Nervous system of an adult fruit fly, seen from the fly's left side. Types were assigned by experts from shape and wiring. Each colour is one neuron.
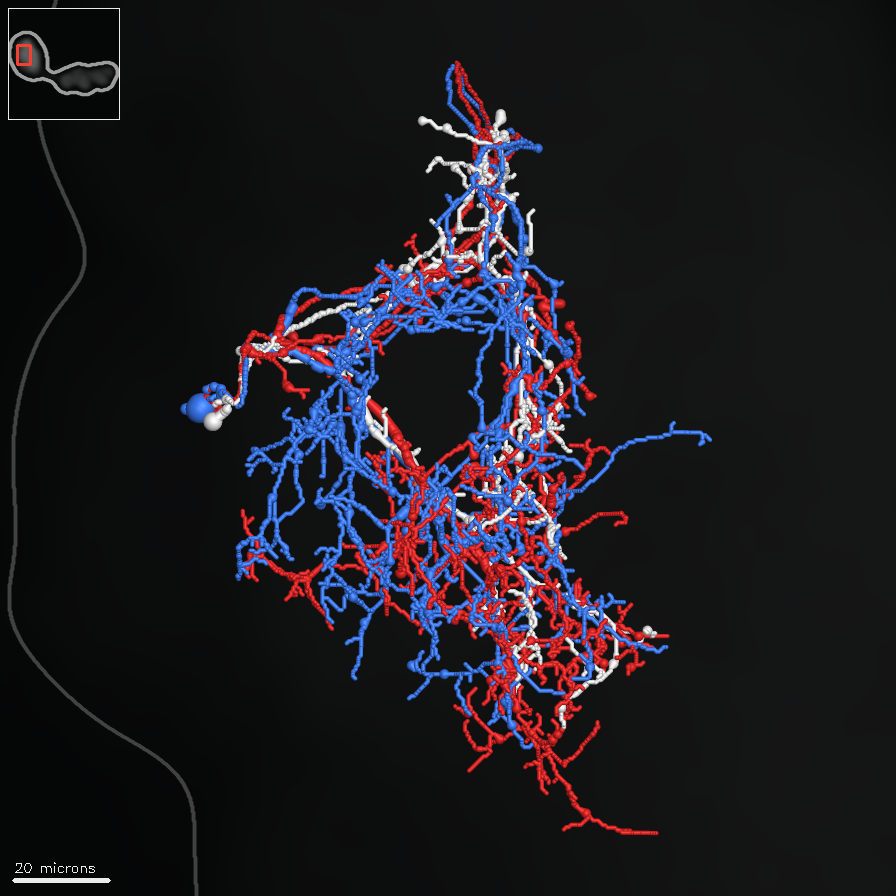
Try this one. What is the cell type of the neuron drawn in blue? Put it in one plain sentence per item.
The cell type is AVLP412.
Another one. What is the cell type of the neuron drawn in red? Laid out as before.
The cell type is AVLP413.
